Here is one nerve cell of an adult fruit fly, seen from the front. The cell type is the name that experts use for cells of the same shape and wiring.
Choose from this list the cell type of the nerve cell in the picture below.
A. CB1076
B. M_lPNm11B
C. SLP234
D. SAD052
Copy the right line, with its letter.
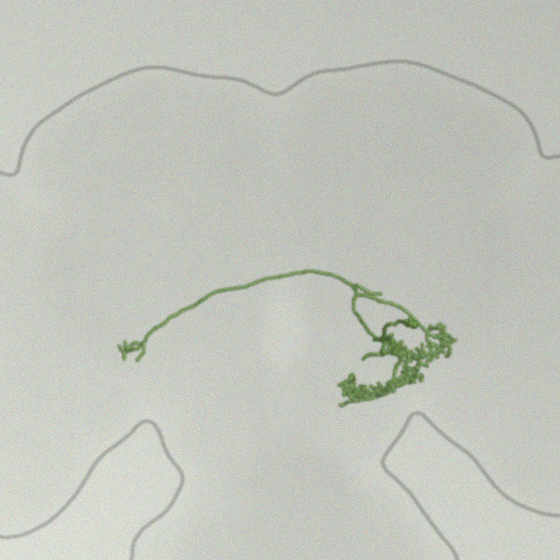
A. CB1076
